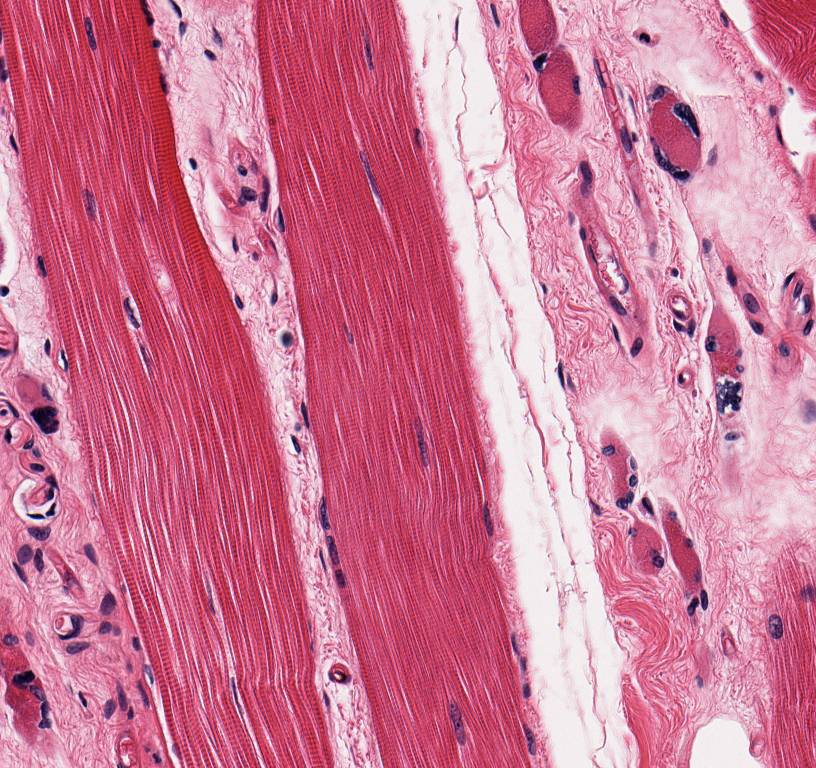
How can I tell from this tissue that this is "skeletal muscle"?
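This is skeletal muscle.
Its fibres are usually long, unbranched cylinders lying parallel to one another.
In the field, two broad bands of fibres run lengthwise down the left and centre, leaning slightly so their lower ends lie further right.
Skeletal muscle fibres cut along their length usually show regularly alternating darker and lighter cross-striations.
Fine transverse cross-striations run along these fibres, as expected. The cytoplasm is deeply and evenly eosinophilic, and the sparse nuclei within the bands are dark and slender, elongated parallel to the fibres.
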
